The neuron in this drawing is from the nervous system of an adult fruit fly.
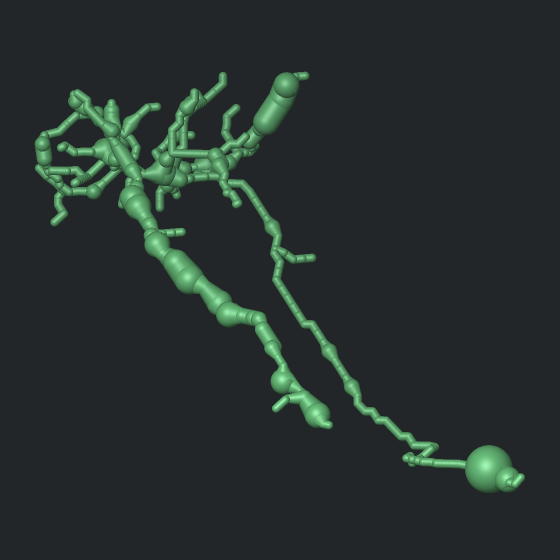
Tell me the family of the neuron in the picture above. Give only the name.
Dm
